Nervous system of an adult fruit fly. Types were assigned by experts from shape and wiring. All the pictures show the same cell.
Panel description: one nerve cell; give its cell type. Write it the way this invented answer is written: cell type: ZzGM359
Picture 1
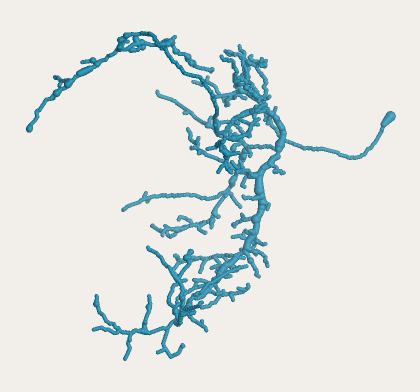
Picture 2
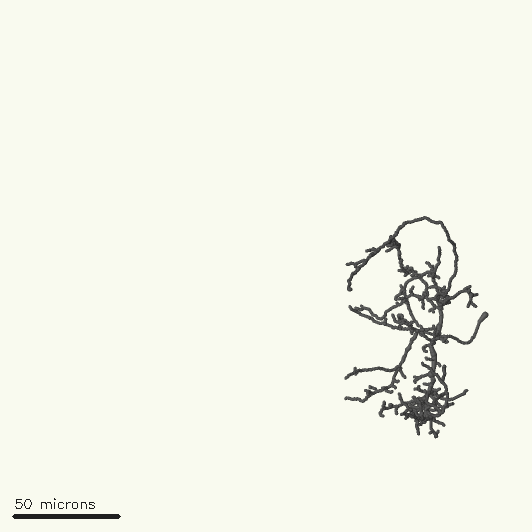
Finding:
cell type: IN03A080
